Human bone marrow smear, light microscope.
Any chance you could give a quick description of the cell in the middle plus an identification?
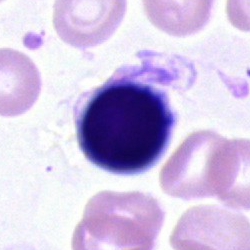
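The outline is nearly round, though there's a small bump on the right side. The chromatin looks dense, staining a very dark blue-purple throughout. I can't make out any distinct rim of cytoplasm around the nucleus. That's a lymphocyte.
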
